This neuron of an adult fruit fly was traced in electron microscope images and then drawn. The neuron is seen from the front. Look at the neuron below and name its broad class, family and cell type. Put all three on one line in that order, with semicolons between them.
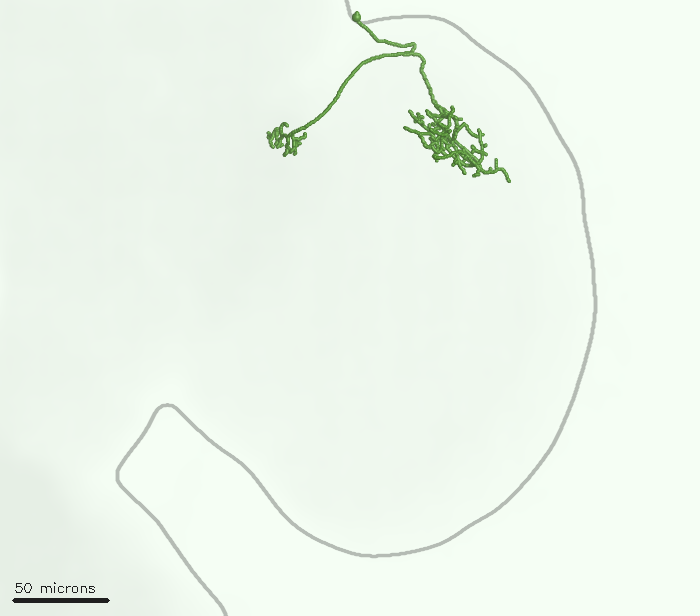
optic-lobe intrinsic neuron; MeLo; MeLo3b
